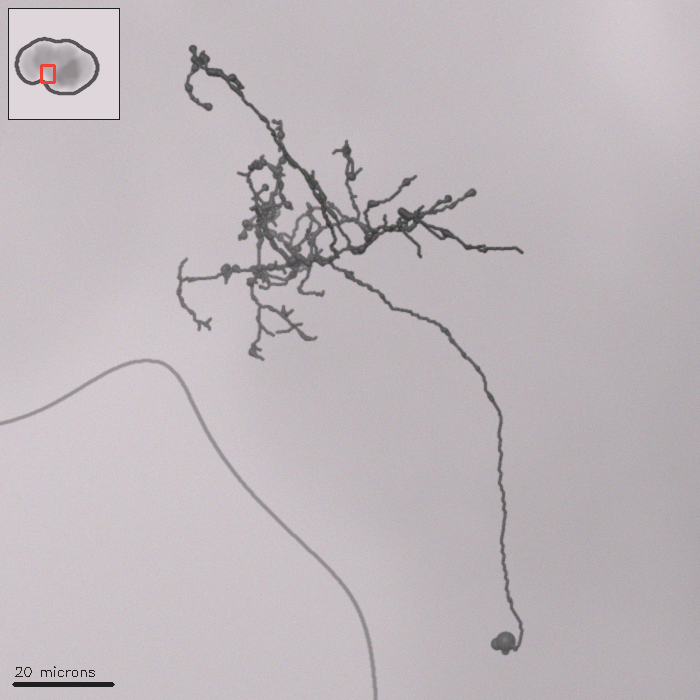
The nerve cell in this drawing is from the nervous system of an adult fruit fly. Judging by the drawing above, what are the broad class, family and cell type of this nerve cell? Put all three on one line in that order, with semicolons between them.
central-brain intrinsic neuron; hemilineage MX3; CB2440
